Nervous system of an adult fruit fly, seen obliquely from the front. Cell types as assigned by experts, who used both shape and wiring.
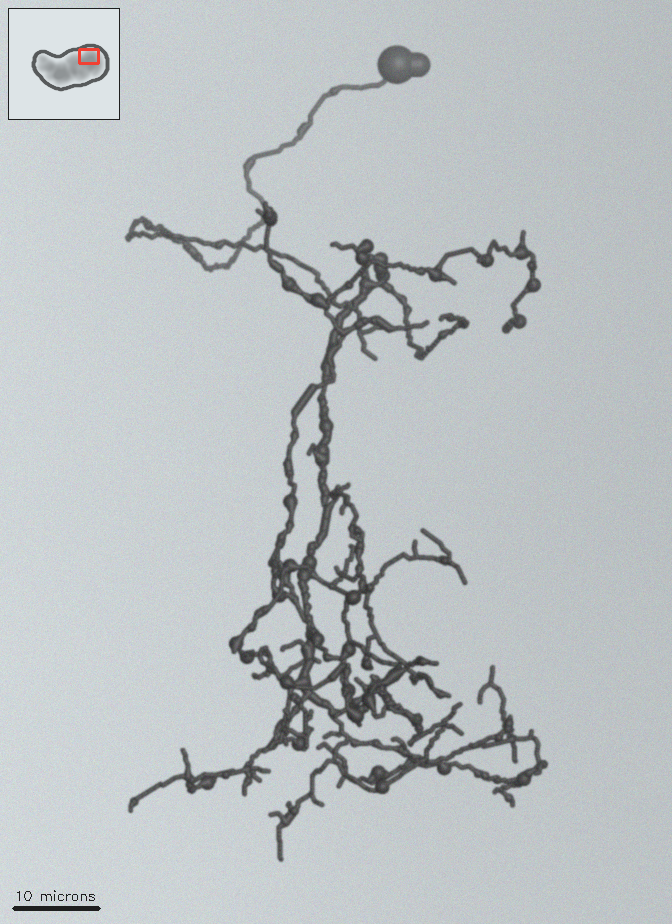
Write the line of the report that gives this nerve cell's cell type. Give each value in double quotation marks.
"CB1357"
